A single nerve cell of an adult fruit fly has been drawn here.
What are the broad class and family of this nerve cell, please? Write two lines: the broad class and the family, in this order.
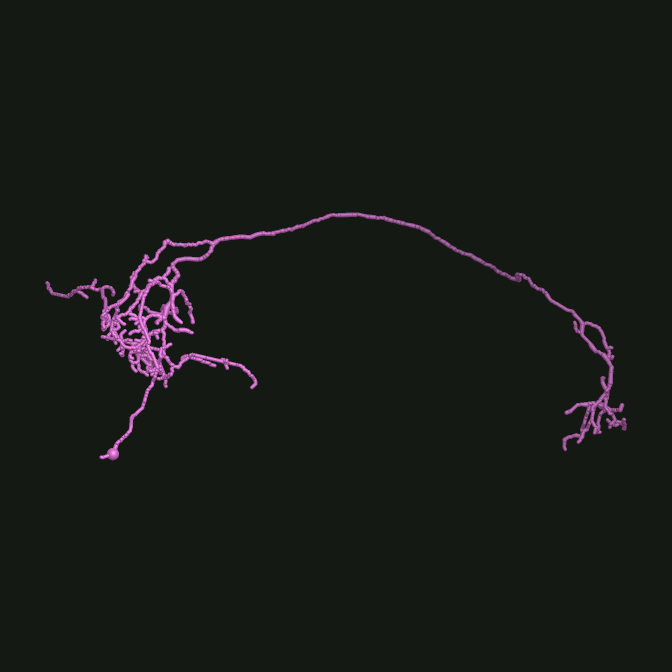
central-brain intrinsic neuron
hemilineage ALv2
